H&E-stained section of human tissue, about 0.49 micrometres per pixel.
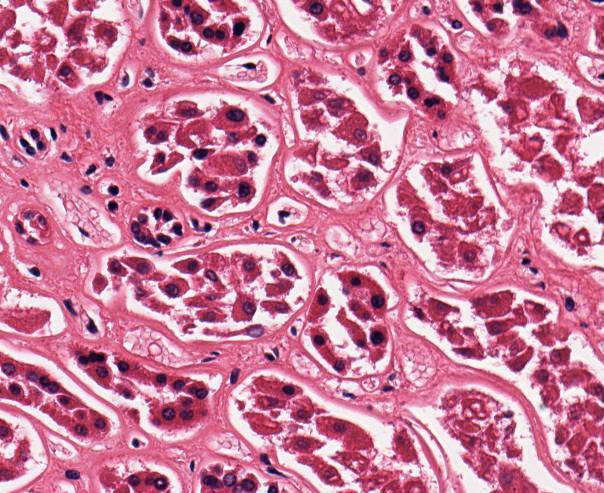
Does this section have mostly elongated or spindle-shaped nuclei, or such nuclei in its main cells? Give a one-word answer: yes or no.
No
